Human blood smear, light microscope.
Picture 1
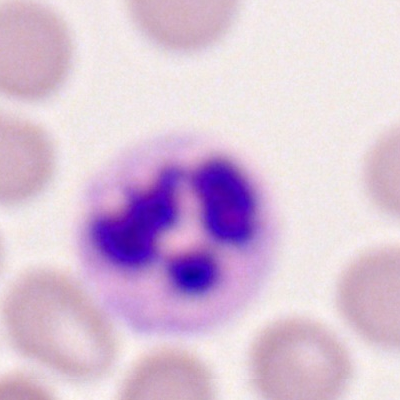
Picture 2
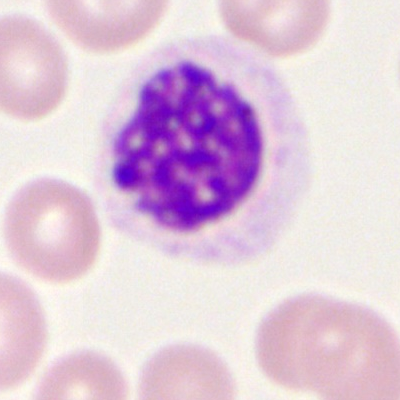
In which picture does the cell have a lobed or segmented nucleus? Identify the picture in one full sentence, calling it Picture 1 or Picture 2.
Picture 1 contains the cell with a nucleus divided into lobes or segments.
